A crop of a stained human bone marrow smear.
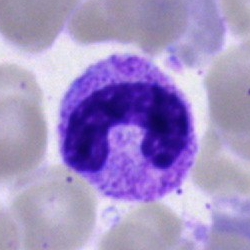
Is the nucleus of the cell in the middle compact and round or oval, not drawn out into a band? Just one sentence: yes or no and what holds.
No, bent into a band without separate lobes, the nucleus is not compact.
